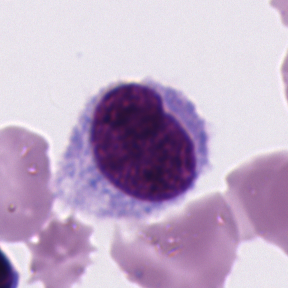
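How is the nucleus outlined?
It is oval, with a small notch in its upper right edge.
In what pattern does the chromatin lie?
It is dark purple and clumped rather than finely dispersed.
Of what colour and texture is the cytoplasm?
Pale blue-grey, with a fine, dust-like stippling throughout.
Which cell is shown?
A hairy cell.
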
